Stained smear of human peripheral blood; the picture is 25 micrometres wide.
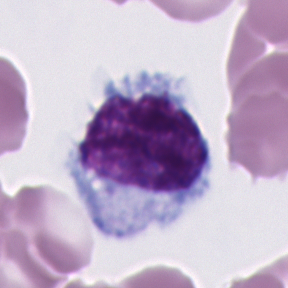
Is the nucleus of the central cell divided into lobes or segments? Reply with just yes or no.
No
